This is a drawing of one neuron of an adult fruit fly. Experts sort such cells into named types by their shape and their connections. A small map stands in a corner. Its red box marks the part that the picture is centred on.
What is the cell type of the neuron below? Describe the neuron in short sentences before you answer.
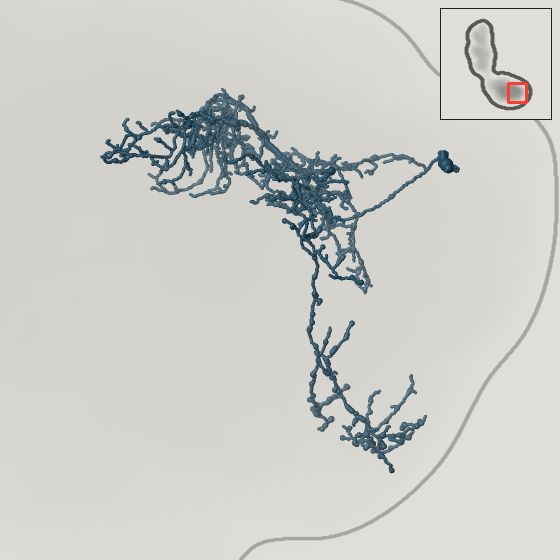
Dozens of branch ends can be seen. In this view it is about as wide as it is tall. Its broad class is central-brain intrinsic neuron. Its cell type is CL175.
